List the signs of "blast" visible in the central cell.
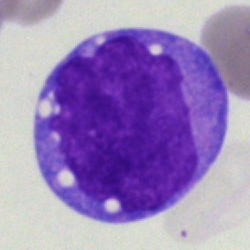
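Granules first: no distinct granules are seen in the cytoplasm.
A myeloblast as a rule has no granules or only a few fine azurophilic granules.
On that point the cell goes with the name blast. Cytoplasm next: it forms a blue rim.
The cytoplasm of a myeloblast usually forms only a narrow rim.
So a rim fits, and this one is widest on the right side of the cell. Outline: round and smooth. Vacuoles: several small, round, clear ones lie in the cytoplasm along the edge of the nucleus, mostly on the left.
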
